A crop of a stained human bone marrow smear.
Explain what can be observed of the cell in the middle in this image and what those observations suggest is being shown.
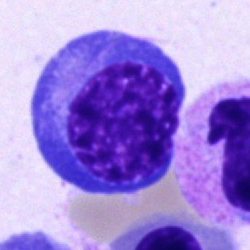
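Chromatin coarse, clumped into dark blocks separated by paler spaces. Outline smooth and round. Paler cytoplasmic zone against the left side of the nucleus. No granules visible in the cytoplasm. Erythroblast.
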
